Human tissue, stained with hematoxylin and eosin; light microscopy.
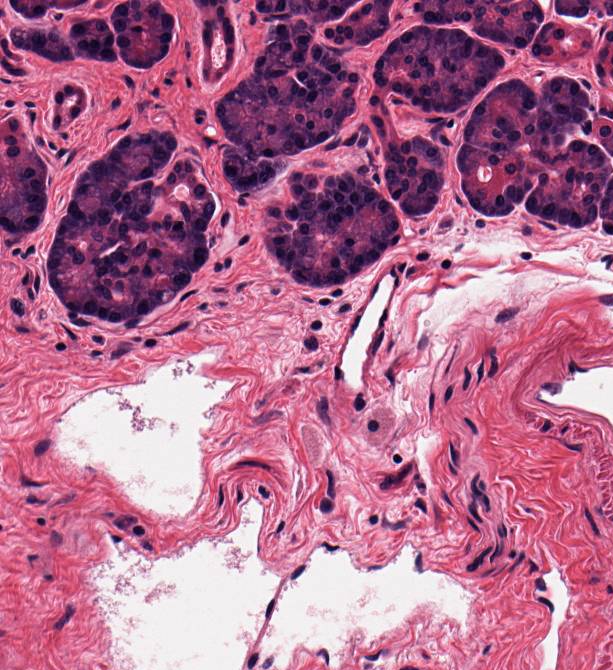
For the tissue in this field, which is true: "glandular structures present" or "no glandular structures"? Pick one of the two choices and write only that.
Glandular structures present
